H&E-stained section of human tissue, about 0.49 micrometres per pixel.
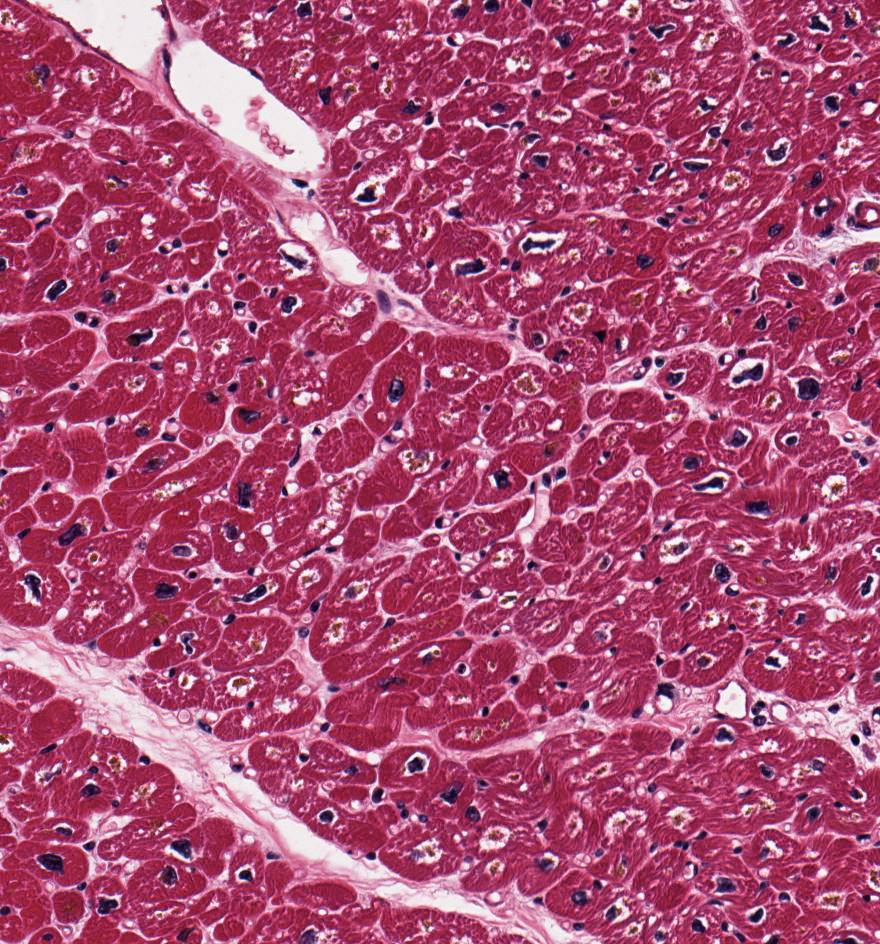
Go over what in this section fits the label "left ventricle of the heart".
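The section is of the left ventricle of the heart. Most of its muscle fibres are cut across, giving rounded to polygonal profiles, and their nuclei sit centrally within the fibres rather than at the edges. Fine golden-brown granules lie in pale zones around many of these nuclei. Small dark nuclei of interstitial cells occupy the narrow spaces between fibres.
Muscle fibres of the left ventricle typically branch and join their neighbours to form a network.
Here, by contrast, most fibres are seen cut across.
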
